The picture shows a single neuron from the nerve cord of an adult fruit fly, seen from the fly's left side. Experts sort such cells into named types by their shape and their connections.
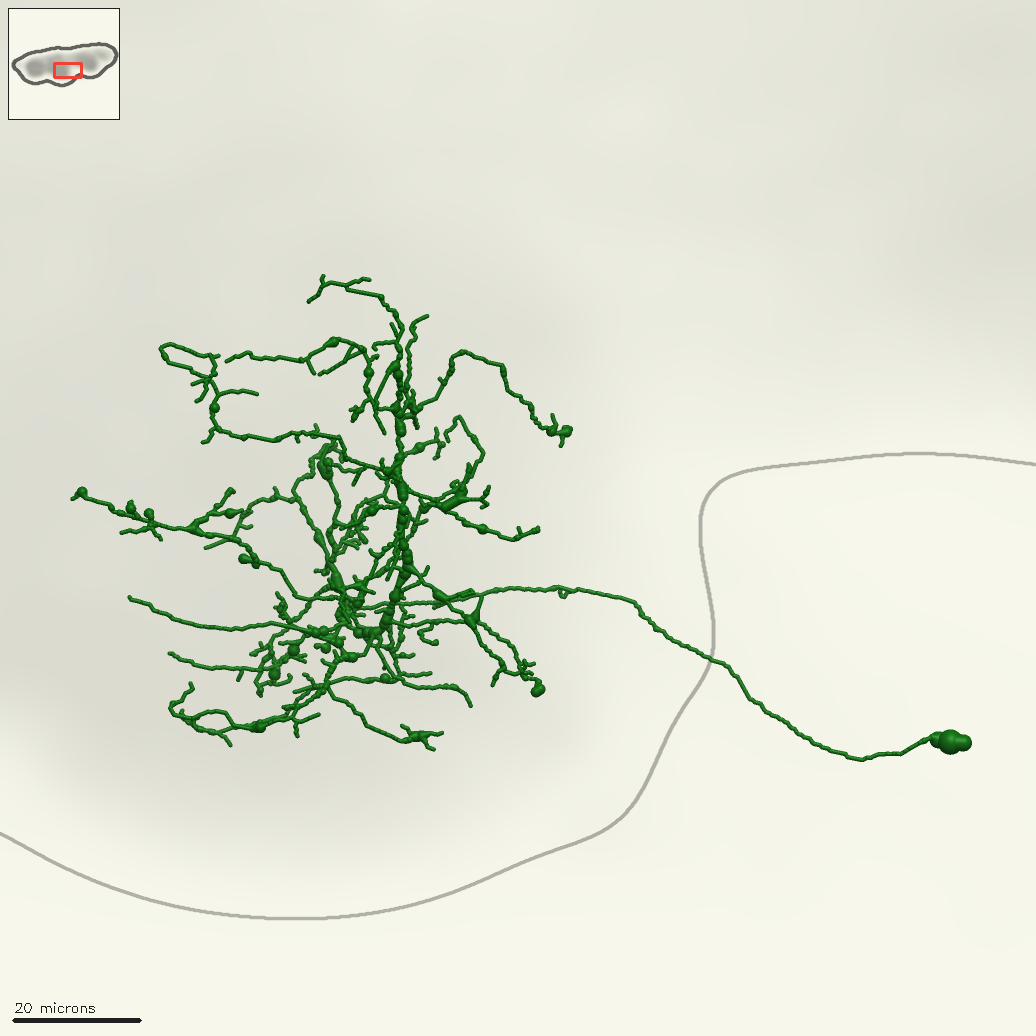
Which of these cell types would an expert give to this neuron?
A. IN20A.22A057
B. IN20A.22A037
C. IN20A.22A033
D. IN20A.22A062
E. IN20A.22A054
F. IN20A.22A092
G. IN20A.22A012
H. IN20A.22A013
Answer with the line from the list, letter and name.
C. IN20A.22A033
